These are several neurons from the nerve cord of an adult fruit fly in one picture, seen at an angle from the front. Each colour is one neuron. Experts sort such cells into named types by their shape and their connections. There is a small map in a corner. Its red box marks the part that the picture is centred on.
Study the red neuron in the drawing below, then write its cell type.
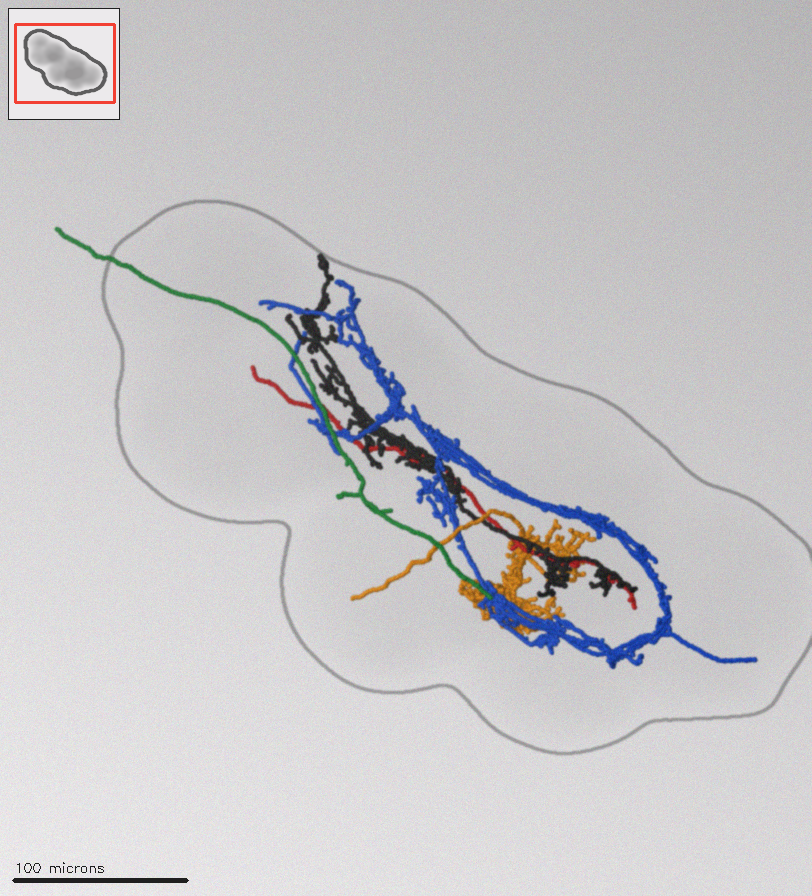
SNpp46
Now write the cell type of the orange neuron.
SNxx33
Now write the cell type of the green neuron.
SNpp02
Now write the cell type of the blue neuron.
SNxx31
